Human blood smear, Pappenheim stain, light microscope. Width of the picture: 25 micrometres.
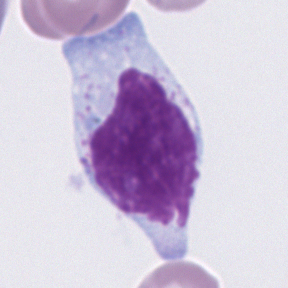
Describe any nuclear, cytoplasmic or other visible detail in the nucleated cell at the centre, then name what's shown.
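Outline angular, tapering to a narrow end at the bottom. Nuclear border irregular and lumpy, with small notches; no distinct nucleoli. Fine reddish-purple granules scattered through the cytoplasm. Cell: large granular lymphocyte.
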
